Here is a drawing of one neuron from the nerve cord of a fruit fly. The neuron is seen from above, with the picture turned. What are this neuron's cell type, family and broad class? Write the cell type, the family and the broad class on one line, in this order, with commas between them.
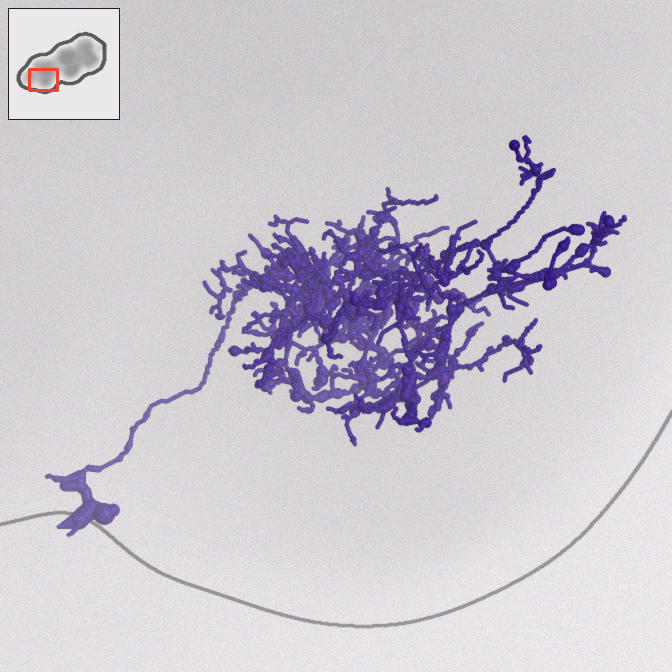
IN01B008, hemilineage 01B, nerve-cord intrinsic neuron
